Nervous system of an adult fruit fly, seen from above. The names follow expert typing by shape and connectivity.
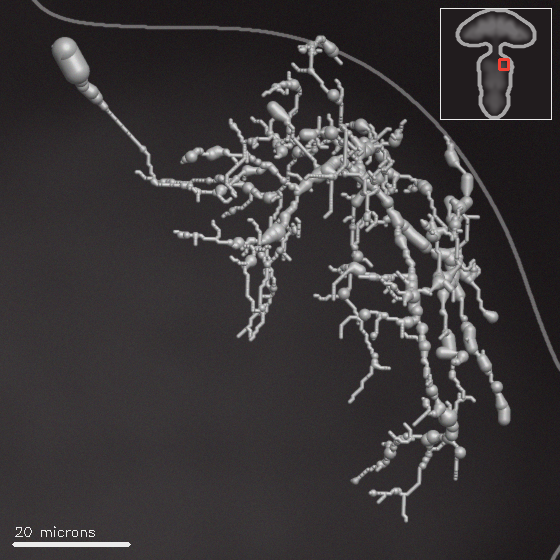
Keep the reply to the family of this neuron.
hemilineage 13A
